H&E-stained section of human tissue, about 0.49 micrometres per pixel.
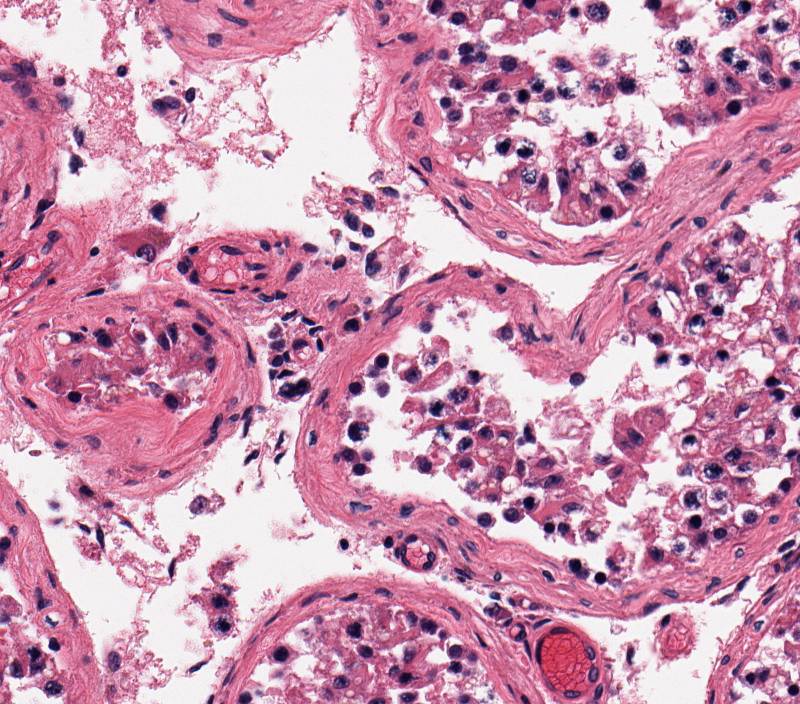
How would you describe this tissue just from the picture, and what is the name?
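A thick band of pink fibrous tissue bounds each tubule, and the nuclei in those walls are flattened, spindle-shaped, following the outline. Inside are loosely packed rounded cells with round dark nuclei, many lying detached in the lumen. Some have clear vacuoles in pink cytoplasm. It's testis.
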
